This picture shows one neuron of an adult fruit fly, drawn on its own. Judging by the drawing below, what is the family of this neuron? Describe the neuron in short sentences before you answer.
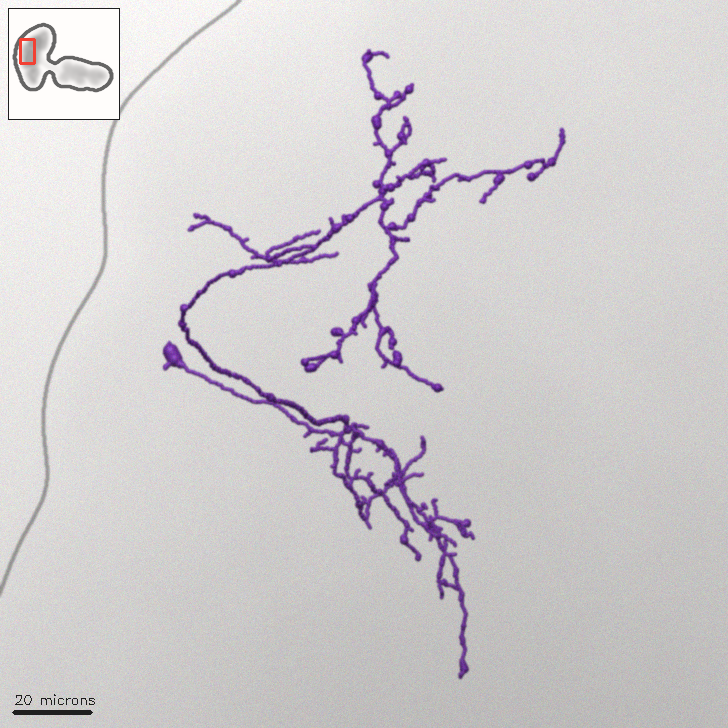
Its cell body lies on the left of the picture. From top to bottom in the picture it spans about 160 microns. The picture shows dozens of branch ends. This is a central-brain intrinsic neuron. The family is hemilineage FLAa2.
